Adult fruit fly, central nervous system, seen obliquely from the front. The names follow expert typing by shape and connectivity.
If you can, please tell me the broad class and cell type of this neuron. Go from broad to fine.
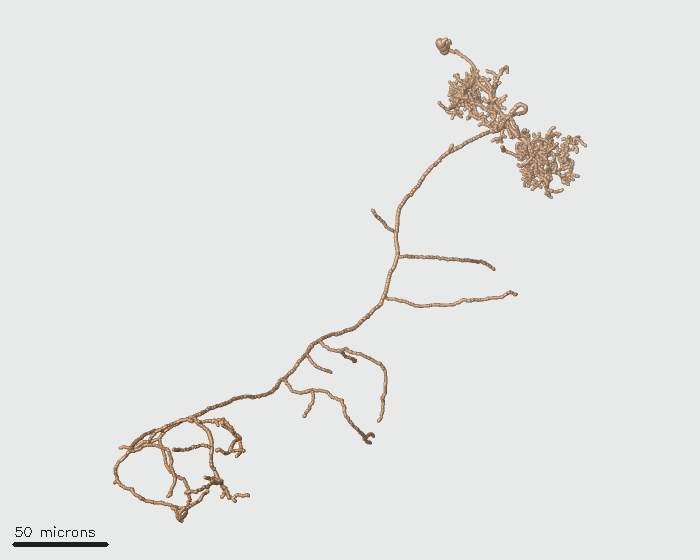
nerve-cord intrinsic neuron; INXXX032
